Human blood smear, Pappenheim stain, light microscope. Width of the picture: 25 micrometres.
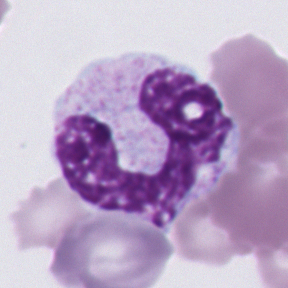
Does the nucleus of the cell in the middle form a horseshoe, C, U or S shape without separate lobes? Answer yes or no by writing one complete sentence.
Yes, a band-like curved nucleus without separate lobes is present in this cell.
